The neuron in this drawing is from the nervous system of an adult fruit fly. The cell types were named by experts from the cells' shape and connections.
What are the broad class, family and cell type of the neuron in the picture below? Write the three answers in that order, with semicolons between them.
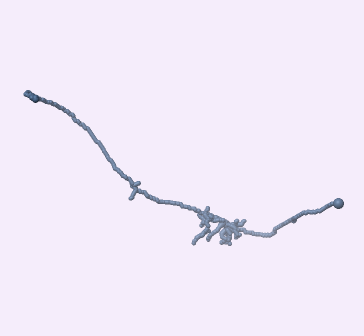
optic-lobe intrinsic neuron; Tm; Tm2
